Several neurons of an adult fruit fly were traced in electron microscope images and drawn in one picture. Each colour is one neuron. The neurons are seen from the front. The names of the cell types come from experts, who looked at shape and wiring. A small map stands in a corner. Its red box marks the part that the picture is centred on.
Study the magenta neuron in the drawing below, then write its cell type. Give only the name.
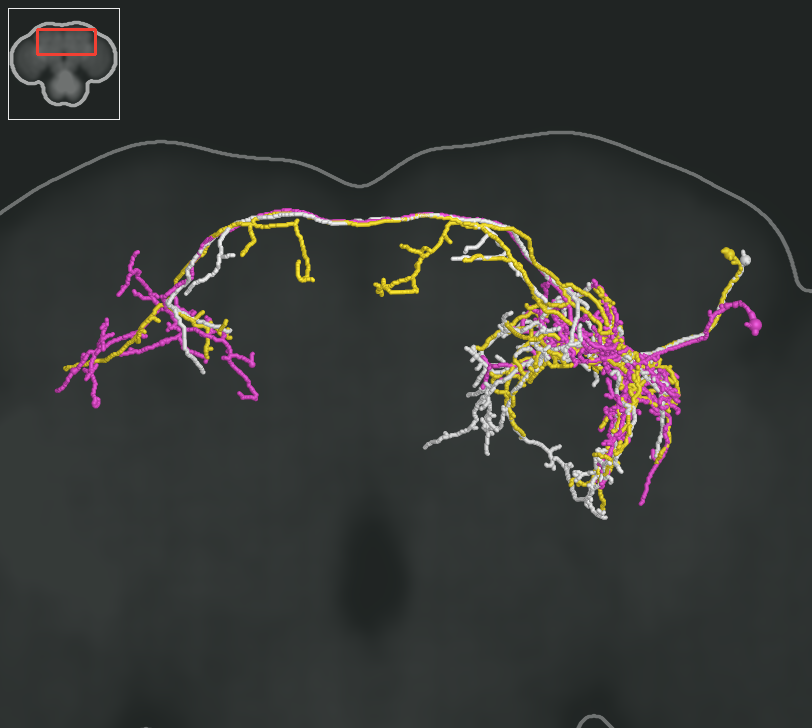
AVLP727m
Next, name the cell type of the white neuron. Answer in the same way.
AVLP704m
